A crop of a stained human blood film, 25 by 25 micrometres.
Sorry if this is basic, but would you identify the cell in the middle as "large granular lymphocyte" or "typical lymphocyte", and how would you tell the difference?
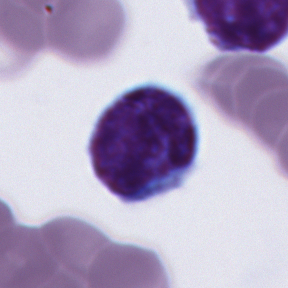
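This is a typical lymphocyte. The first check, and the deciding one, is the amount of cytoplasm: it forms only a thin rim around the nucleus, and the nucleus fills about 80% of the cell's area.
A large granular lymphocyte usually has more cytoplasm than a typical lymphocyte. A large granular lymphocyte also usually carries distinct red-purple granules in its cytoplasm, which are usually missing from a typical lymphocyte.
The second check is size: the cell is about 10 micrometres across, and its round nucleus is about 9 micrometres across. The third check is the chromatin, which is dense, dark purple and coarsely clumped. The last check is the colour of the cytoplasm, which is pale blue where visible and shows most along the lower edge of the cell.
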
